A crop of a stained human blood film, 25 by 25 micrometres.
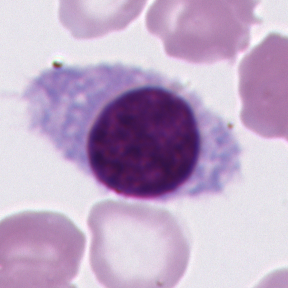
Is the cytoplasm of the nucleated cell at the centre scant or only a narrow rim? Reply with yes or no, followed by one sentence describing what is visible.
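No. The cytoplasm is abundant and pale greyish blue.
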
